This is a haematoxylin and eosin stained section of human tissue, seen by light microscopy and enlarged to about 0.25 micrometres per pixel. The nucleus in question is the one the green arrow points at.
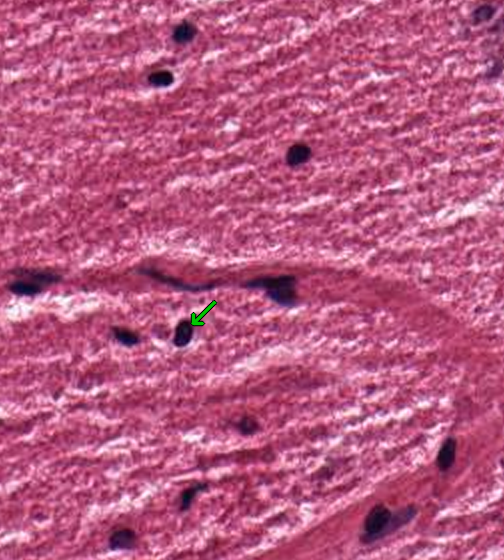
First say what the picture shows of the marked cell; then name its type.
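The nucleus is small and round to slightly oval, smaller than the elongated nuclei lying along the band just above it. The nucleus is stained dark and evenly throughout, with no internal detail visible. A narrow pale clear rim surrounds the nucleus, and no distinct pink cytoplasm can be made out beyond it. It sits alone in the finely fibrillar pink background, just below a horizontal band carrying elongated dark nuclei, with another small dark nucleus a short distance to its left. The marked cell is an oligodendrocyte.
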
